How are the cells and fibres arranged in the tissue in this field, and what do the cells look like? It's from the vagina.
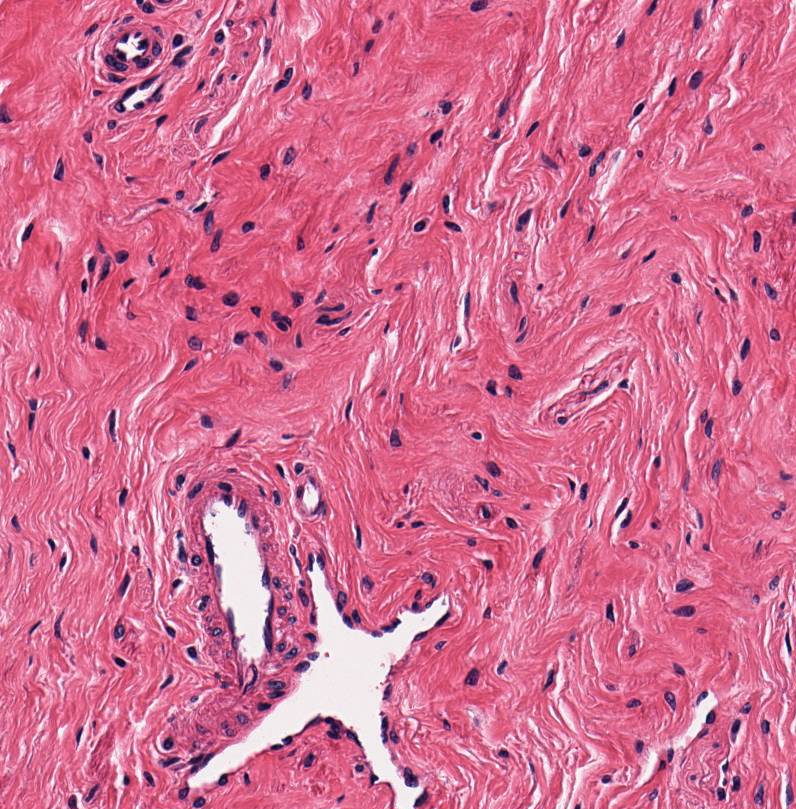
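Dense, strongly pink-staining collagenous stroma makes up most of the field. Its bundles are wavy and interlace in varying directions. Between them lie scattered spindle-shaped cells with elongated dark nuclei, sparse relative to the surrounding collagen.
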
